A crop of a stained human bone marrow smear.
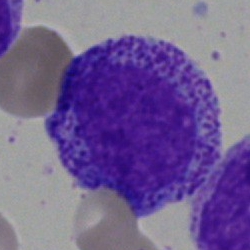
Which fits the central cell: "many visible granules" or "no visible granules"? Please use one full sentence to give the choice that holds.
The cytoplasm of the cell carries many visible granules.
